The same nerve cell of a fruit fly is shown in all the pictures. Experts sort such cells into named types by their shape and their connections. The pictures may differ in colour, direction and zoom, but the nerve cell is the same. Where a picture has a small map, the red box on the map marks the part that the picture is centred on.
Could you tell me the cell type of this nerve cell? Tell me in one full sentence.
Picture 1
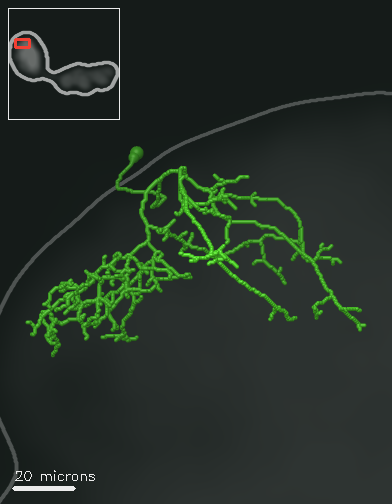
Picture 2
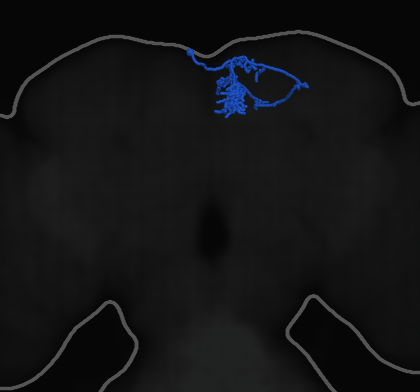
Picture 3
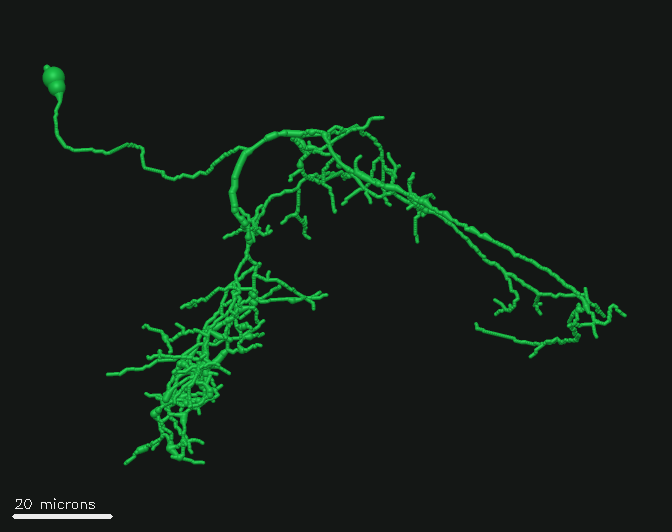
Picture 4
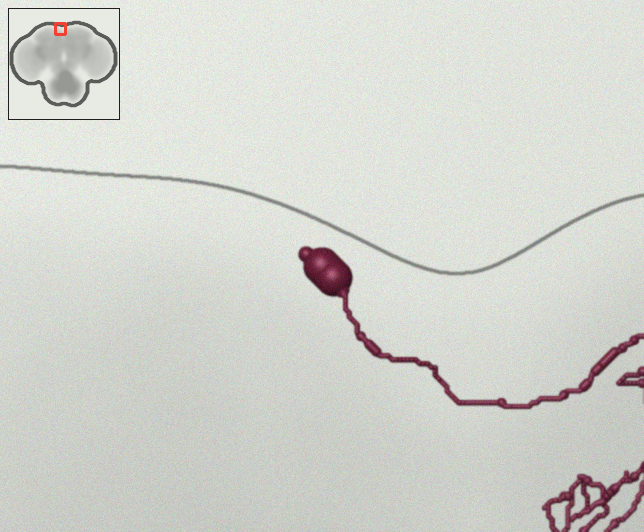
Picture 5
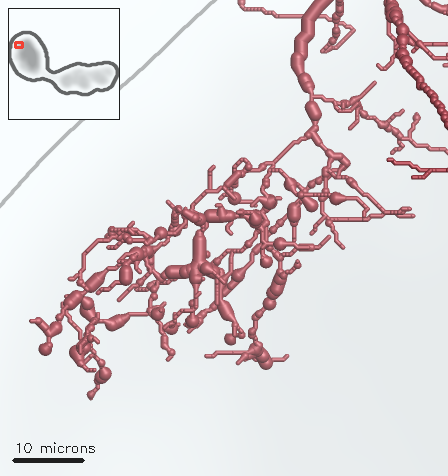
Classified by cell type, this nerve cell is SMP124.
